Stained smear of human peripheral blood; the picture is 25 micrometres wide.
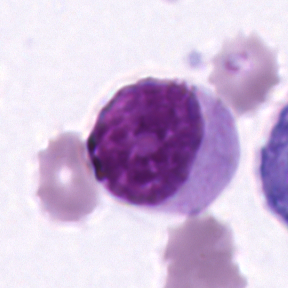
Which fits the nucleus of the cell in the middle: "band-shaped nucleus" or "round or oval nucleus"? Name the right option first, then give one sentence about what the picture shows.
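Round or oval nucleus. The nucleus is round to slightly oval, without indentation or lobes.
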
